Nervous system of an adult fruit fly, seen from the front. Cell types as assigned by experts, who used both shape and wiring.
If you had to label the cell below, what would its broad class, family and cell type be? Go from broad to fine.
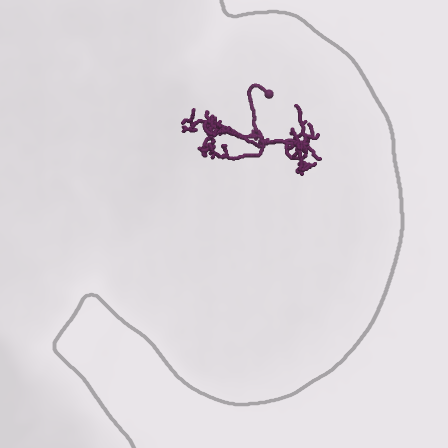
optic-lobe intrinsic neuron; Y; Y14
